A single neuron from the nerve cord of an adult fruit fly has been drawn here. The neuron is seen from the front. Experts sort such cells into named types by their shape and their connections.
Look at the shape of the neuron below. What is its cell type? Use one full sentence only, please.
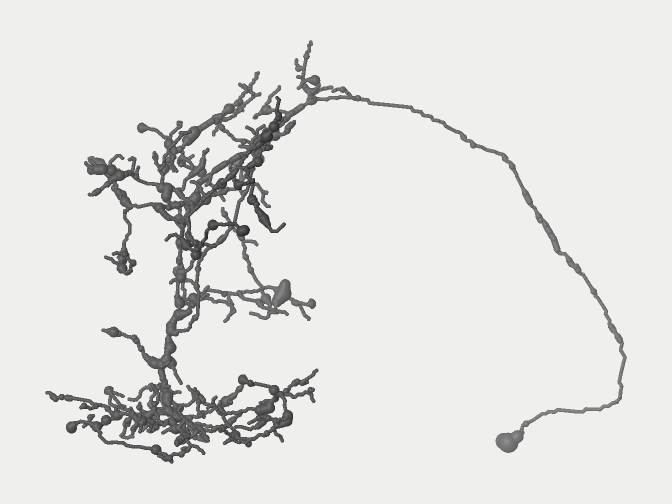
Within the cell type IN12B084 sits this neuron.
